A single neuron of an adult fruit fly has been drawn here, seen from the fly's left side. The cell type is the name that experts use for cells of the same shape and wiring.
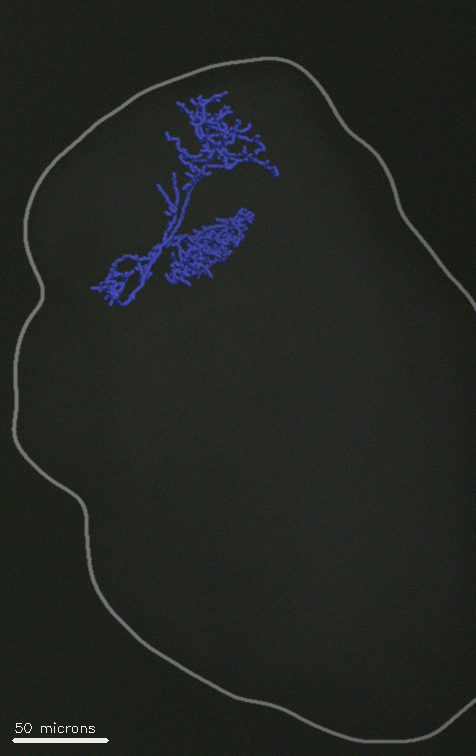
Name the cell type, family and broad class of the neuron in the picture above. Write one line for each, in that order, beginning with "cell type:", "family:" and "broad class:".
cell type: FB6V
family: hemilineage AOTUv4_ventral
broad class: central-brain intrinsic neuron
